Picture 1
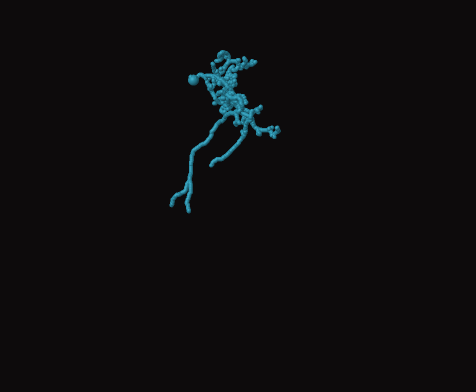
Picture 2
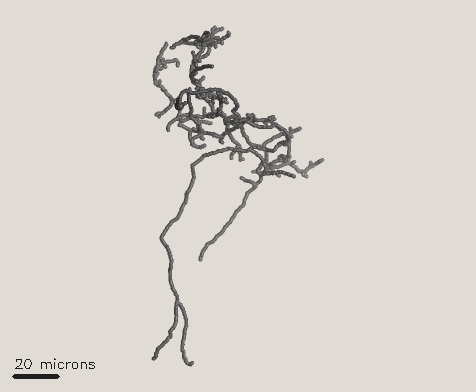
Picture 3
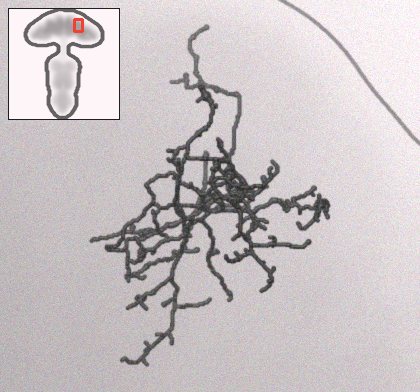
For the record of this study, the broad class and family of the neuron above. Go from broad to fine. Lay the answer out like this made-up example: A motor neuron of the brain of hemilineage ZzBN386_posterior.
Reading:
A central-brain intrinsic neuron of hemilineage VLPd&p1_dorsal.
